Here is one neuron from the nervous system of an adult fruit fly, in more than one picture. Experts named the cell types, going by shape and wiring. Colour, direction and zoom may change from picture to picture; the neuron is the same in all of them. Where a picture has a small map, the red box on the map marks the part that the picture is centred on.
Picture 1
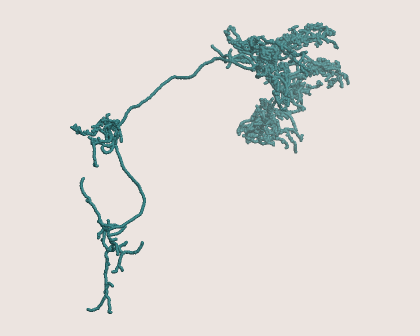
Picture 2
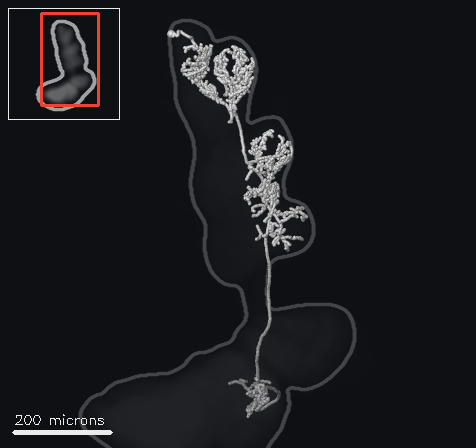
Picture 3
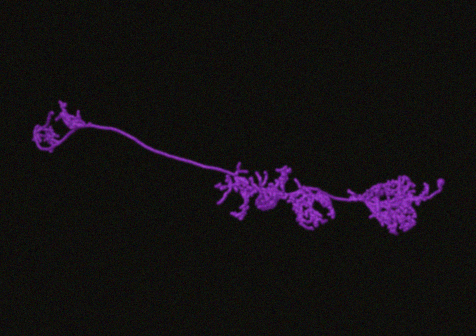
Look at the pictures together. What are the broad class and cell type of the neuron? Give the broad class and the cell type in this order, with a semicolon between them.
ascending neuron; ANXXX027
